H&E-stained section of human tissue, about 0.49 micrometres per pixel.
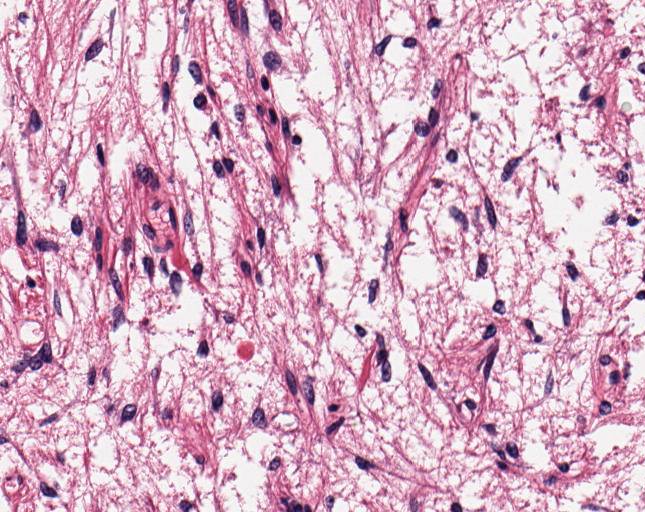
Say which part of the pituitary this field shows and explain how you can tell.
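The field shows the neurohypophysis. Fine pink fibrillary strands form a loose meshwork with many small clear spaces between them. Dark oval to spindle-shaped nuclei lie singly, not in clusters or sheets, and most merge into thin pink processes with little visible cytoplasm.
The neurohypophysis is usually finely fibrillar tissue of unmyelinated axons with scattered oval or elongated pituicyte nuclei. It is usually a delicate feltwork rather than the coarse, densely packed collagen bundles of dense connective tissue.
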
